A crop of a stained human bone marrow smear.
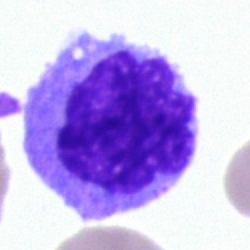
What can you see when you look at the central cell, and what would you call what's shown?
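Nucleus first: irregular, indented, and off-centre toward the right side of the cell. Chromatin next: dark purple, with a mottled, patchy texture. Cytoplasm last: a single small clear vacuole near the upper left edge. This is a monocyte.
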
